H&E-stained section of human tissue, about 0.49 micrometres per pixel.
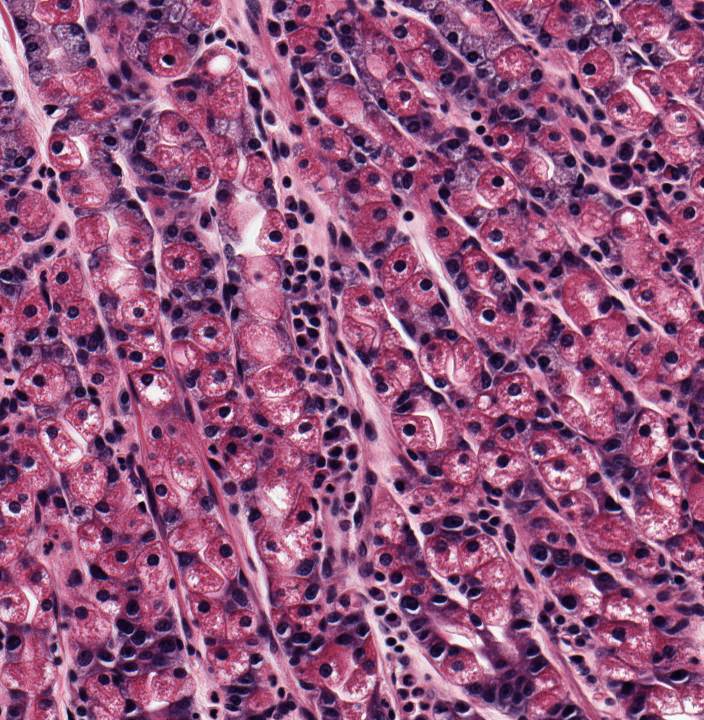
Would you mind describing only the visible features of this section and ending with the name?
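Straight glands, tightly packed and parallel to one another, run diagonally from upper left to lower right across the whole field. Large rounded parietal cells with bright pink cytoplasm form most of the gland lining throughout. Scattered among them are smaller cells with purple-grey granular cytoplasm. Gland lumens are inconspicuous, seen at most as narrow slits. This section is stomach.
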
